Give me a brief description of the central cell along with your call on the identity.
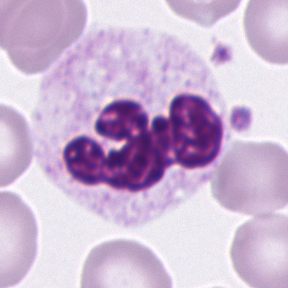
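Nucleus set below the centre, leaving a wider band of cytoplasm above. Outline roughly round, smooth. Nucleoli: none visible. Granules fine, small, violet, evenly scattered through the cytoplasm. Name: segmented neutrophil.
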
